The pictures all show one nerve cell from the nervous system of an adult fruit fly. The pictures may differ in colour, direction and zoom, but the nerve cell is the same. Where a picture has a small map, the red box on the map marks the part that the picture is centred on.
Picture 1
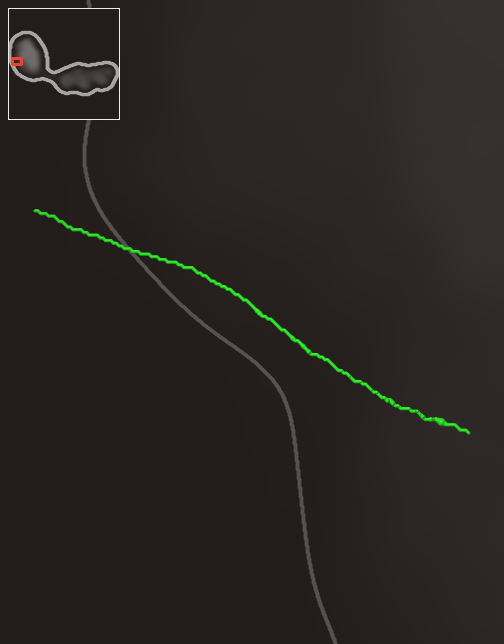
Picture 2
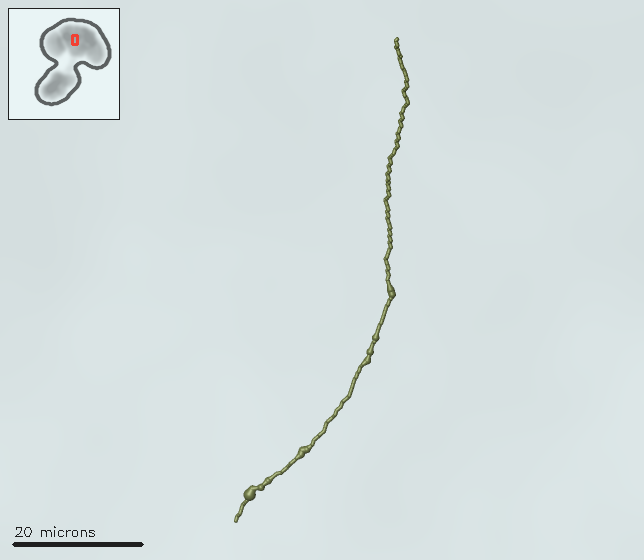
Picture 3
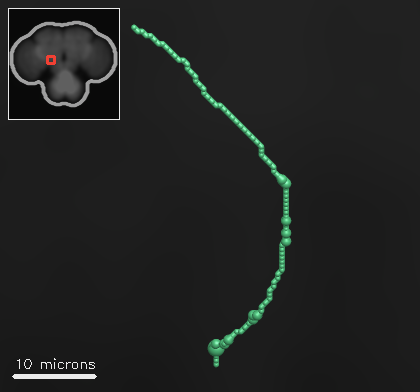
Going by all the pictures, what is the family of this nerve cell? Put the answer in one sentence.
The family is class mechanosensory.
